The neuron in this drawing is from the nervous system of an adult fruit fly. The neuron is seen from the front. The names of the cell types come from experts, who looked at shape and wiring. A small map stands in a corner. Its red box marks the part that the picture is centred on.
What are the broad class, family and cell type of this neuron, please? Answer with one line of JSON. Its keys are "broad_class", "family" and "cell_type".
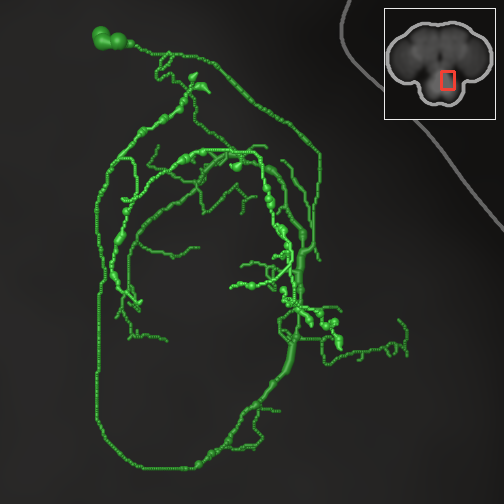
{"broad_class": "nerve-cord intrinsic neuron", "family": "hemilineage 17A", "cell_type": "IN17A115"}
